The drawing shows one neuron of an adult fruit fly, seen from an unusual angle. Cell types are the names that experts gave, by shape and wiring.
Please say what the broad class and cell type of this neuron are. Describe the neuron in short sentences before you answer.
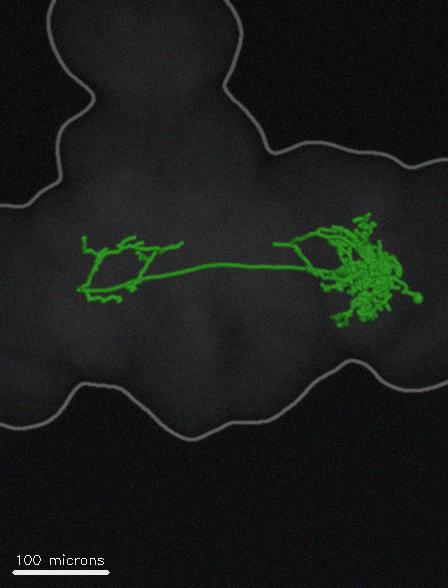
The cell body can be seen on the right of the picture. From left to right in the picture it spans about 350 microns. It is a central-brain intrinsic neuron. Its cell type is AVLP219_a.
